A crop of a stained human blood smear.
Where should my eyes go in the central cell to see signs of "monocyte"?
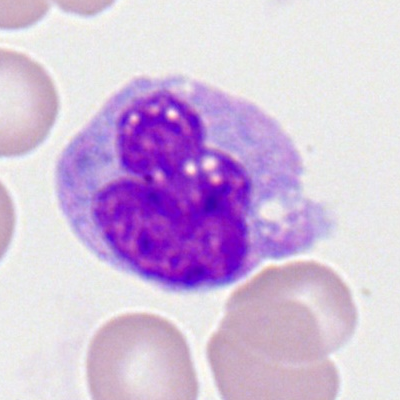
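In this monocyte the cytoplasm is plentiful, with its widest rim on the right side of the cell.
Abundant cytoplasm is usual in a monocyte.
The amount of cytoplasm here therefore goes with the name. The cytoplasm is a pale greyish lilac, and a small clear vacuole lies in it near the right edge of the cell. Several small bright white spots lie over the upper part of the nucleus.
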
